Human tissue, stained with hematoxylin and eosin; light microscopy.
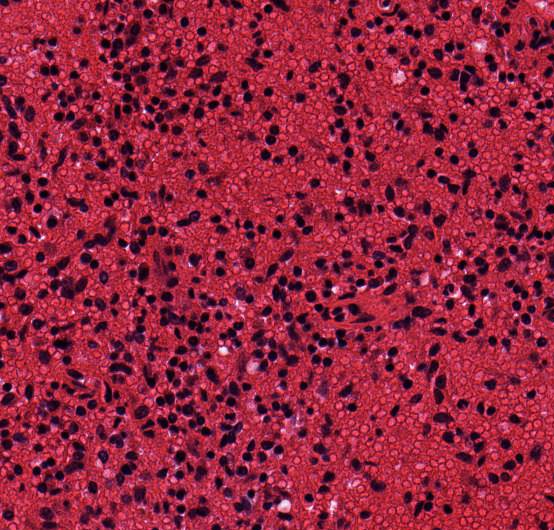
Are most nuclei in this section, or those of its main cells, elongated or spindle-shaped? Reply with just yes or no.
No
